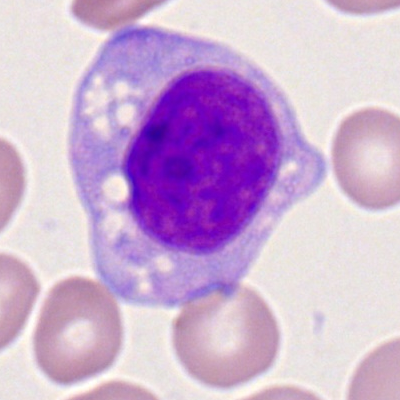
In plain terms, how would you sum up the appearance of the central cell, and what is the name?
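First, the nucleus sits off-centre, displaced toward the right side of the cell. Second, its chromatin is deep purple and mottled. Third, the cytoplasm is abundant and pale blue-grey. Fourth, several clear round vacuoles occupy the cytoplasm, mostly on the left. This is a monocyte.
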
